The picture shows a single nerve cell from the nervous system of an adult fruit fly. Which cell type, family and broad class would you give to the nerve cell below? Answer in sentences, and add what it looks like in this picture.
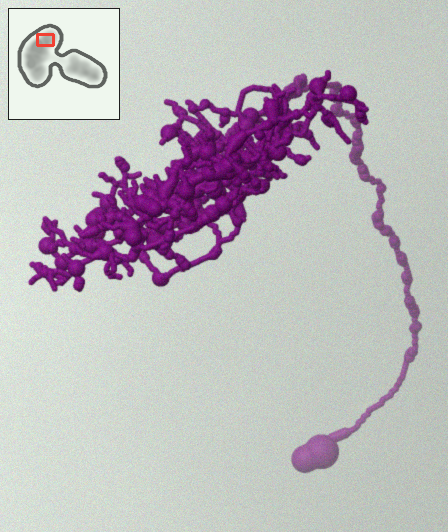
It is of cell type Pm1. The family is Pm. Its broad class is optic-lobe intrinsic neuron. It is in the brain and does not reach the nerve cord. The cell body can be seen at the lower right of the picture. The picture shows dozens of branch ends.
